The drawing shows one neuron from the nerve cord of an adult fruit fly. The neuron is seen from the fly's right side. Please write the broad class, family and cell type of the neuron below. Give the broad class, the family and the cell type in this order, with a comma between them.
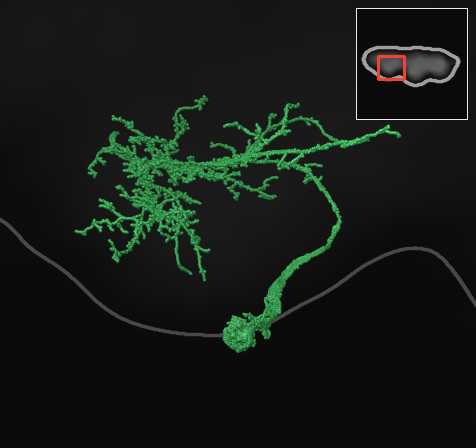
motor neuron of the nerve cord, MNhl, MNhl02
